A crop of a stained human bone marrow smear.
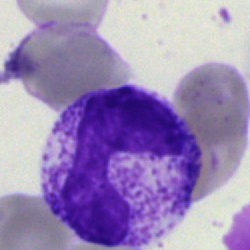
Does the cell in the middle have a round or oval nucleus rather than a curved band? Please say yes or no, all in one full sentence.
No, rather than one compact mass, the nucleus is drawn out into a curved band without separate lobes.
